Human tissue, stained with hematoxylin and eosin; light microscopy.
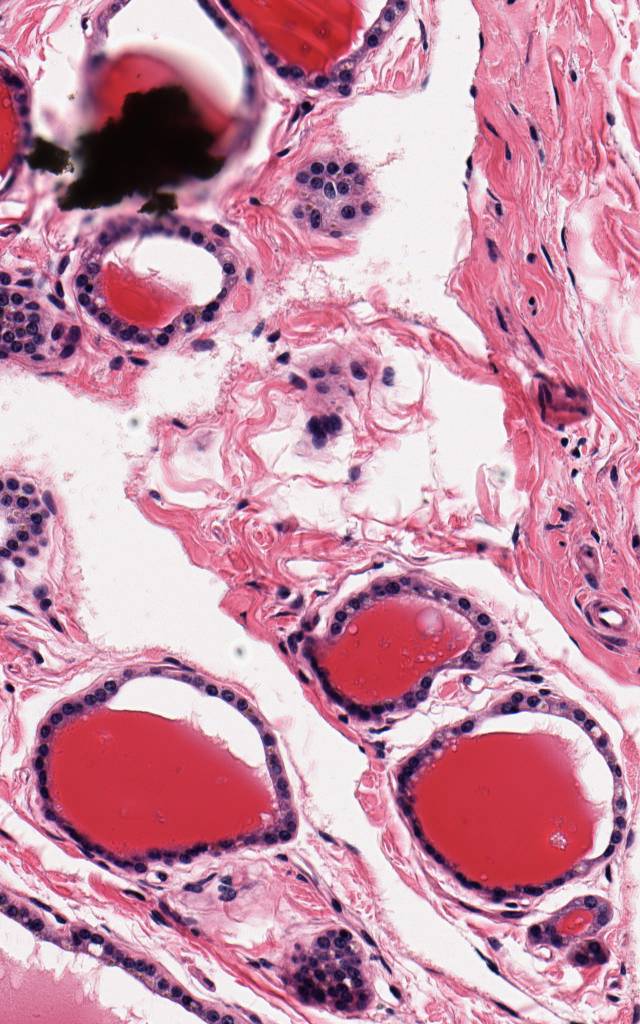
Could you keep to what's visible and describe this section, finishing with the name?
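Rounded follicle-like units filled with homogeneous deep red material lie in loose stroma, mainly lower half and upper left; each has one layer of cuboidal cells with round dark nuclei. Small solid clusters of cells with round dark nuclei lack a lumen. This is thyroid.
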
